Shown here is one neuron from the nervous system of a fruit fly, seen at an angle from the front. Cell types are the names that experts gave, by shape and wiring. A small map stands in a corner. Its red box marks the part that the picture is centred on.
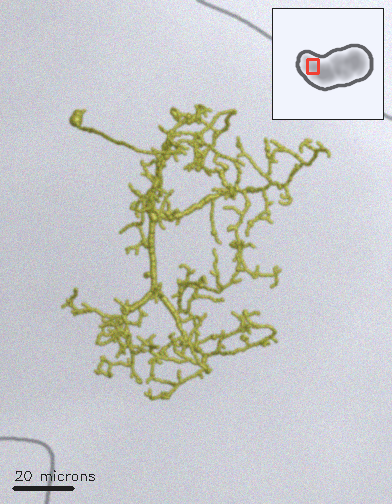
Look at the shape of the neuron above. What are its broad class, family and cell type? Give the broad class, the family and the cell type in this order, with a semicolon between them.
nerve-cord intrinsic neuron; hemilineage 03A; IN03A053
